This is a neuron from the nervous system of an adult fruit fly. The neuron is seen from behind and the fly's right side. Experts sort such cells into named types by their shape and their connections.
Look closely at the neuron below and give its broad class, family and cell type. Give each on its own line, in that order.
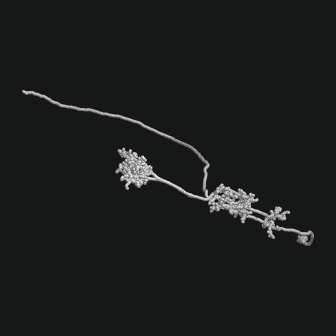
visual projection neuron
TmY
TmY14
